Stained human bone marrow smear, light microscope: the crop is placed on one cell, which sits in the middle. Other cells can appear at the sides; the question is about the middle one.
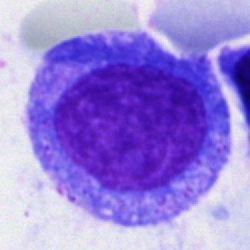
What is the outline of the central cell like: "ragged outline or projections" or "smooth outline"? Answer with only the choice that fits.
Smooth outline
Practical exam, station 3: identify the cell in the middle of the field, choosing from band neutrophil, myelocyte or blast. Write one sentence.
The cell that lies at the centre of the crop is a blast.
